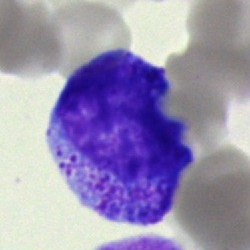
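Promyelocyte, the central cell. First, the nucleus fills most of the cell and lies toward the upper right. Second, its chromatin is deep purple with paler patches. Third, the cytoplasm is pale blue. Last, several small rounded bumps sit along the cell's right-hand edge.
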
